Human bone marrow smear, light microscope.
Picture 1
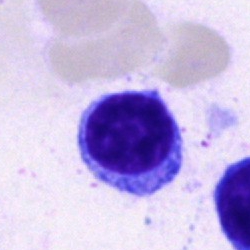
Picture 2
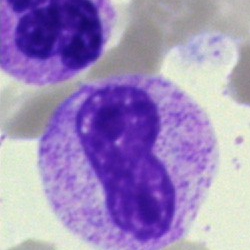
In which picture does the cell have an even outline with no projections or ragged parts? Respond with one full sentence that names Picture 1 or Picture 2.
There is a cell with a smooth edge, free of projections, in Picture 2.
